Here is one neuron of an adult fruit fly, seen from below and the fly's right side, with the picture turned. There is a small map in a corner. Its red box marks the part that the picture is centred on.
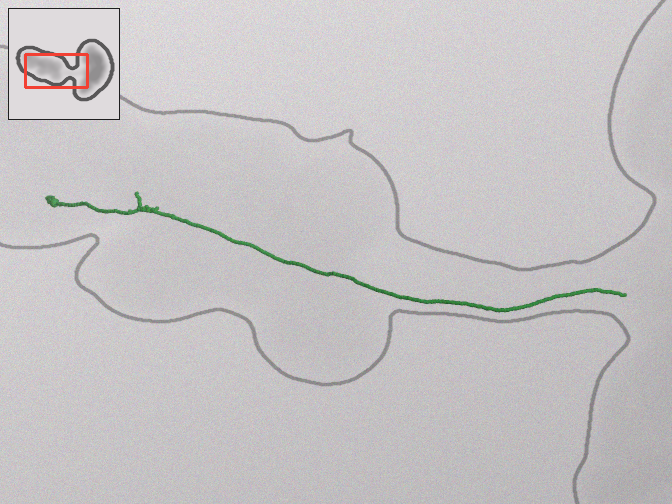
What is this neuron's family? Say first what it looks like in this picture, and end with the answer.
It reaches both the brain and the nerve cord, passing through the neck. In this view it is more than twice as wide as it is tall. This is a sensory neuron ascending to the brain. Its family is called class mechanosensory proprioceptive.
